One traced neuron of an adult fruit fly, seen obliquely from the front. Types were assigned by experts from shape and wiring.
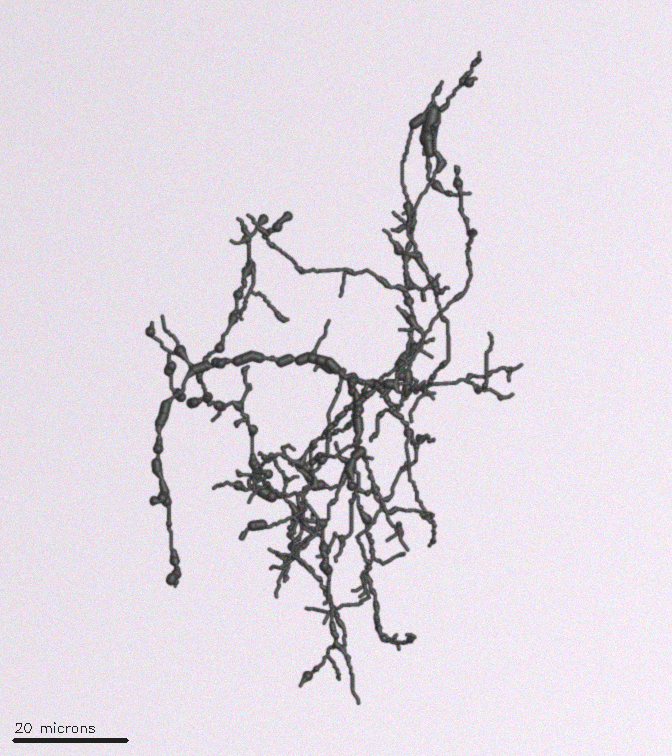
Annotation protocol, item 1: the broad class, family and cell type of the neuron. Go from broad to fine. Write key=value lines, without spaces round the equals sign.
broad_class=nerve-cord intrinsic neuron
family=hemilineage 21A
cell_type=IN21A042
